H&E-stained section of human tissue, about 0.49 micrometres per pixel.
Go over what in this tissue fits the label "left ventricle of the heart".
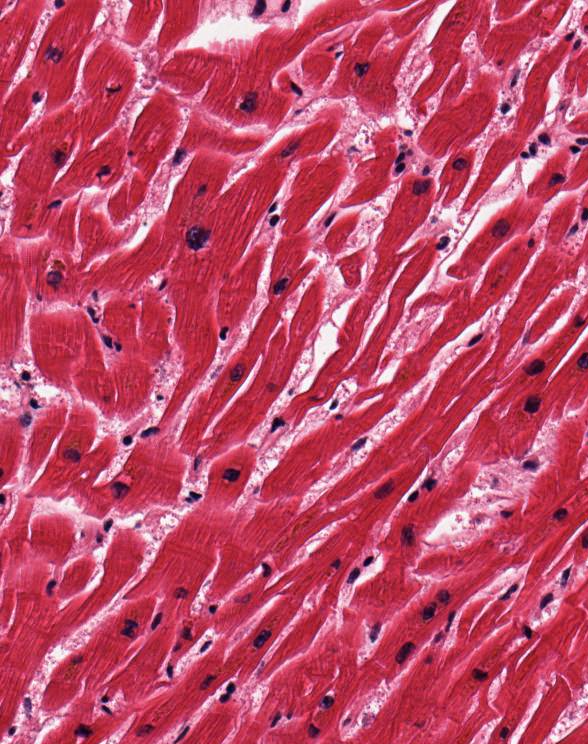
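The tissue is left ventricle of the heart, and its muscle fibres branch and join neighbouring fibres instead of lying as separate parallel cylinders.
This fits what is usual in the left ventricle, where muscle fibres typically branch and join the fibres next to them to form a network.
The fibre cytoplasm is deeply eosinophilic. Small dark elongated nuclei lie in the pale interstitium between the fibres. No fat cells are seen anywhere in the field.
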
